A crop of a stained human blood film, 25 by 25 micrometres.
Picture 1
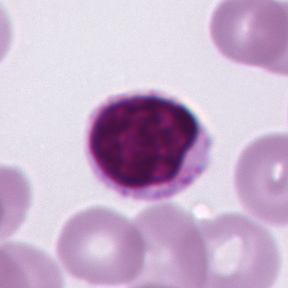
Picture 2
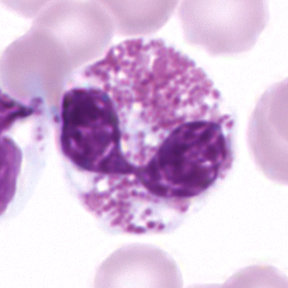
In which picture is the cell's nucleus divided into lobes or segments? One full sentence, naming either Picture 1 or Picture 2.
In picture 2, the cell has a nucleus made up of separate segments.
